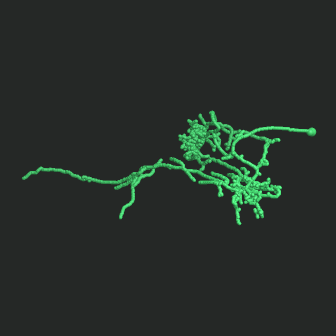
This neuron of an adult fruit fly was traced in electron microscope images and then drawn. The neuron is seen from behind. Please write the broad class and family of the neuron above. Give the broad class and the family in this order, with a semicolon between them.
central-brain intrinsic neuron; LHPD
